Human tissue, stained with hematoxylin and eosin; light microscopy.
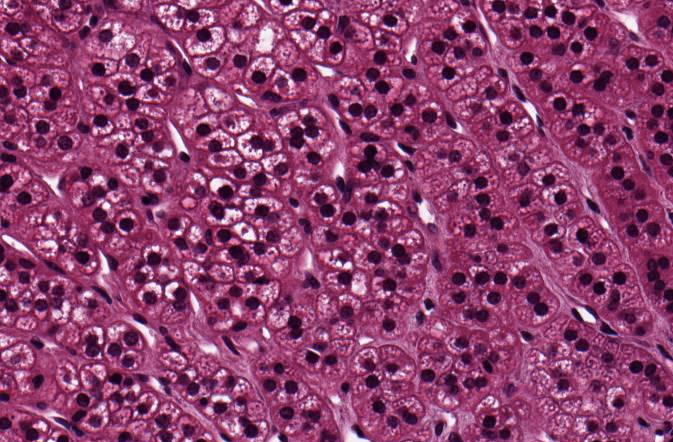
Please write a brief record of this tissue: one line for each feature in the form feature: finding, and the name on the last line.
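Lumen: none in the cords, wherever I look
Cytoplasm: pale pink, full of small clear vacuoles, so it looks foamy
Nucleus: round and dark, sitting near the cell centre
Cell shape: polygonal, with distinct pink borders between neighbours
Name: adrenal gland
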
